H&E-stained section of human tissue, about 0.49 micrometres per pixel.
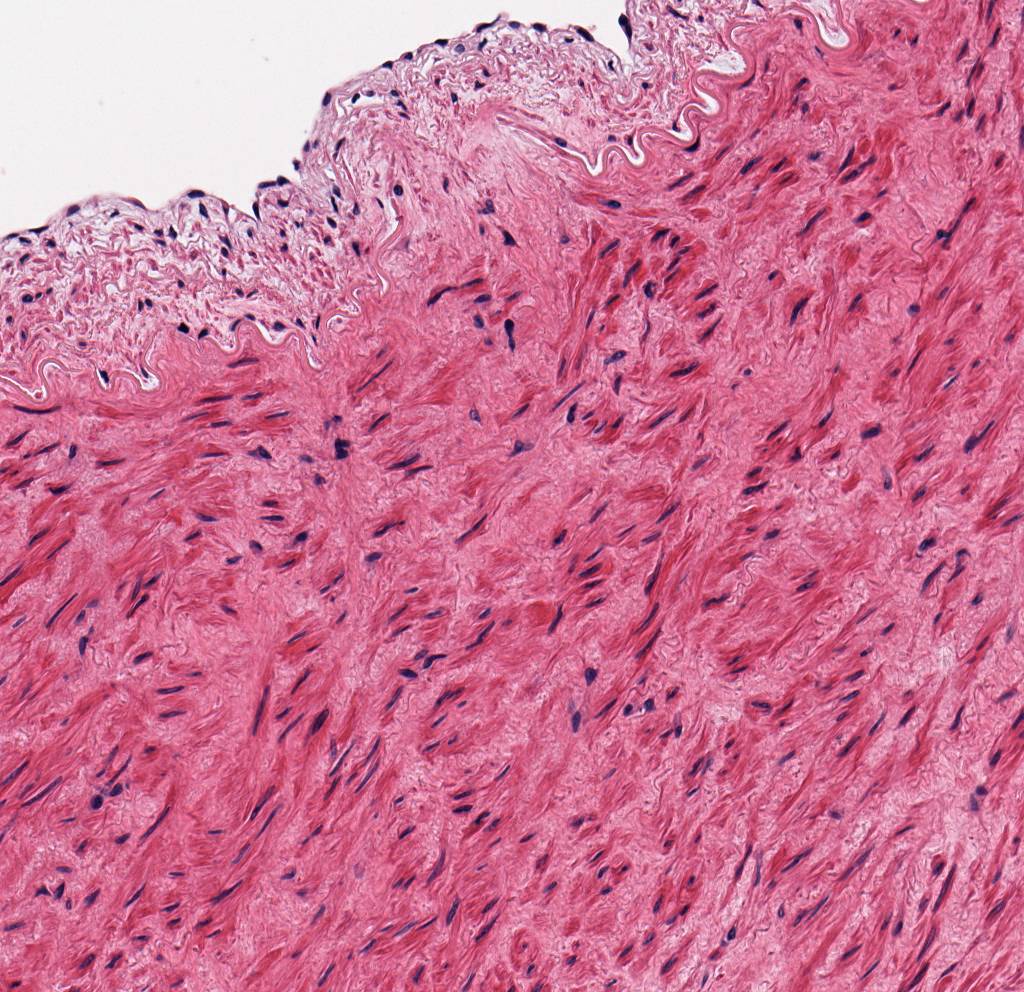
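Tibial artery: a thin, wavy, glassy pale line runs roughly parallel to the upper tissue edge, separating a narrow surface layer from the thick wall below. This surface layer is loose, pale pink and finely fibrillary, with scattered small dark nuclei. Smooth muscle cells with elongated, blunt-ended dark nuclei and pink cytoplasm make up most of the field. Wispy pale pink collagen fibres lie between the deeper-red bundles.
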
